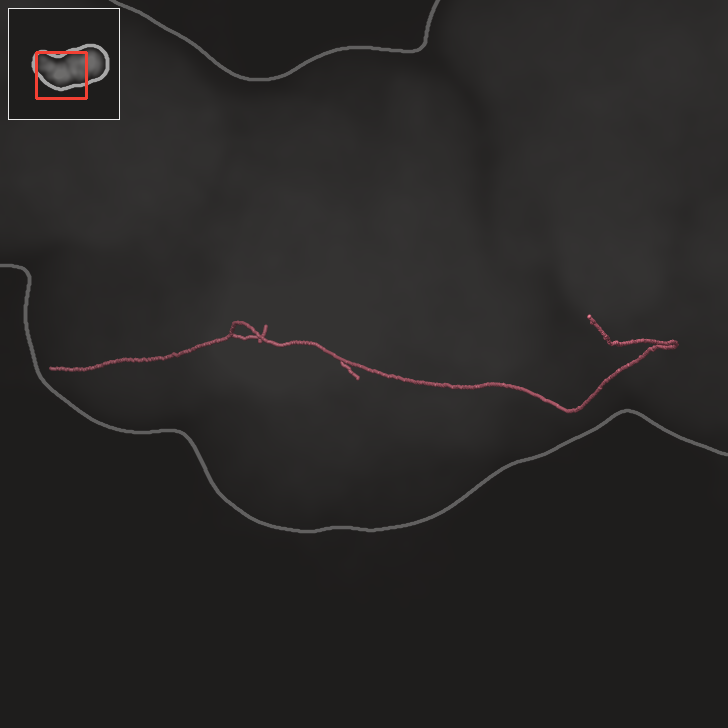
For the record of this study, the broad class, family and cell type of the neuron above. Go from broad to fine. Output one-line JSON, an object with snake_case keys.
{"broad_class": "sensory neuron ascending to the brain", "family": "class mechanosensory proprioceptive", "cell_type": "SApp23"}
